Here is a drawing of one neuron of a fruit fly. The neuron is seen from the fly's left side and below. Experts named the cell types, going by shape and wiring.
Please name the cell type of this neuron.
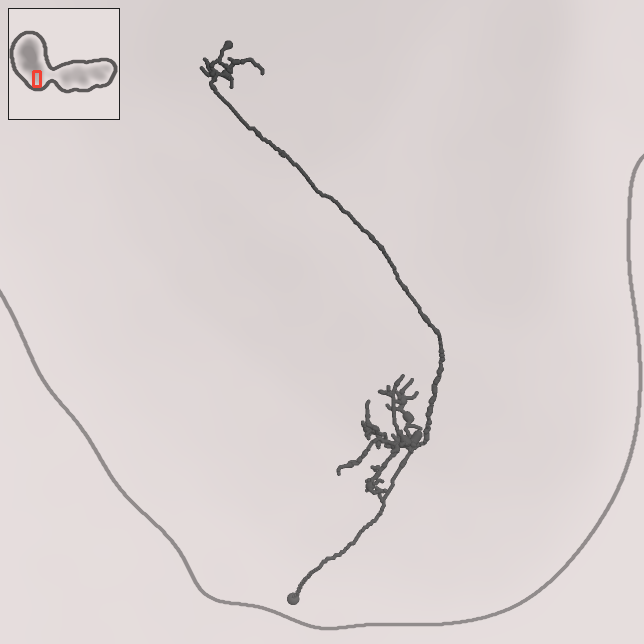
Tm5b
